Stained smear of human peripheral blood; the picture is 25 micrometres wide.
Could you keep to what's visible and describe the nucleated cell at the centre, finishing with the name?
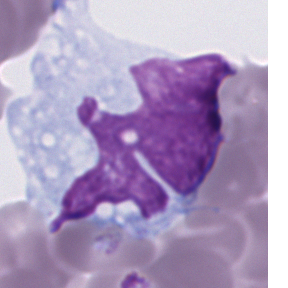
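The cytoplasm holds many small round clear vacuoles. The nucleus sits toward the right, with most cytoplasm on the left; a narrow slit-like cleft enters it from its lower edge. Chromatin is finely textured, fairly even, without coarse dark clumps. The cell is a monocyte.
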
